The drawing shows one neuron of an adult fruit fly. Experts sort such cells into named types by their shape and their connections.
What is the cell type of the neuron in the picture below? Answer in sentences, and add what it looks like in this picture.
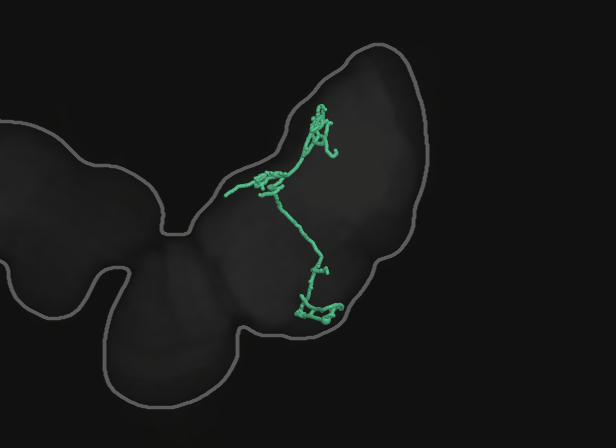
Its cell type is aDT4. It is a central-brain intrinsic neuron. Its cell body lies at the bottom of the picture. As drawn here it is taller than it is wide.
